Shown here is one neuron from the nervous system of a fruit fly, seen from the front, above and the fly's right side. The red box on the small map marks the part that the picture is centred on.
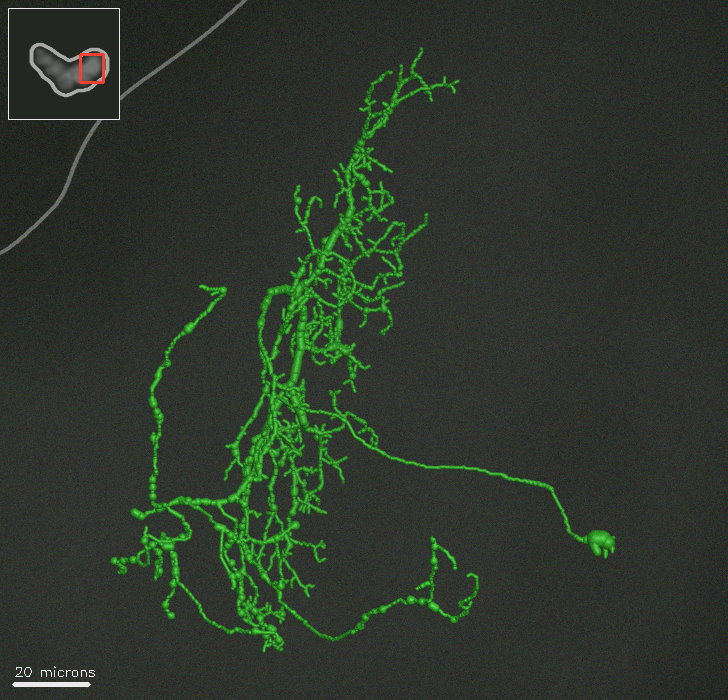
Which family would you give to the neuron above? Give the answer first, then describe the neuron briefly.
Its family is LPT. Its broad class is visual projection neuron. The cell body can be seen at the lower right of the picture. From top to bottom in the picture it spans about 160 microns. The picture shows more than a hundred branch ends.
